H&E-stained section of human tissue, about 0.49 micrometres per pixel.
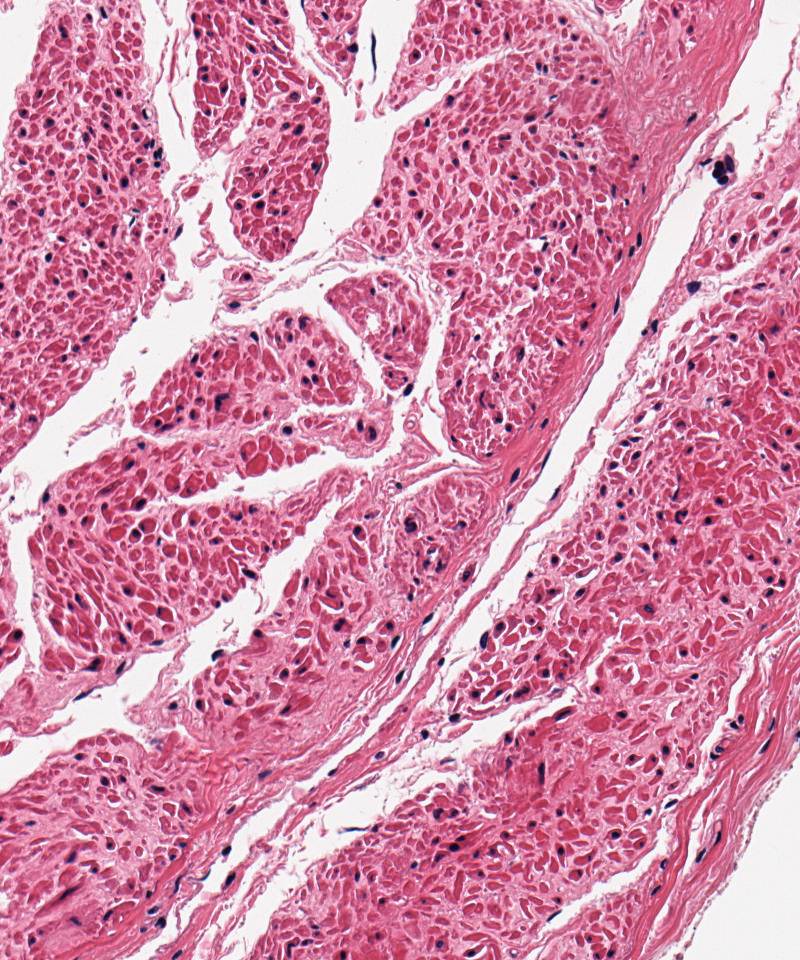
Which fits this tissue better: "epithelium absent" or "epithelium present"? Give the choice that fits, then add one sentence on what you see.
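Epithelium absent. No epithelium is present anywhere in the field.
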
